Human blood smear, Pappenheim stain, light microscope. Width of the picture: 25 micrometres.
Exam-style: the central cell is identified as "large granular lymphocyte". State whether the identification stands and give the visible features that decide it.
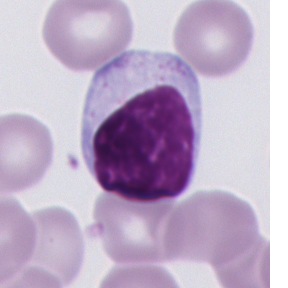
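Key findings: a few fine reddish-purple granules in the cytoplasm, mostly near its upper edge, and a nucleus filling only about 60% of the cell's area.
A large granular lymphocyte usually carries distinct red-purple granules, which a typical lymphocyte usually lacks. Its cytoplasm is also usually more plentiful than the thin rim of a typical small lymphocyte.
Verdict: large granular lymphocyte fits. Cell about 14 by 11 micrometres; nucleus about 11 by 9 micrometres, lying toward the bottom.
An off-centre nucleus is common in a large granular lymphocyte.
Nucleus a single unlobed mass, roughly rounded-triangular; chromatin dense, dark purple, coarsely clumped. No nucleoli visible.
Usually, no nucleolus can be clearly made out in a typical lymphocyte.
So the absence of nucleoli does not argue against typical lymphocyte. No vacuoles; red cells against the lower edge, a small platelet just to the left.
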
